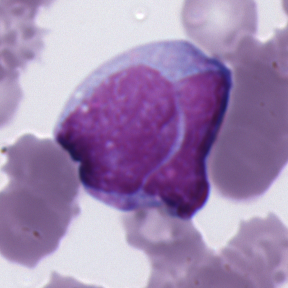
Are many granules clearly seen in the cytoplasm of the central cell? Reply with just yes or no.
No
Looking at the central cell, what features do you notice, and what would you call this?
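A pale curved cleft divides the nucleus into a larger left part and a smaller right part. The nucleus fills most of the cell, and its chromatin is finely textured without coarse dark clumps. Cytoplasm is widest along the top, above the nucleus. Answer: myeloblast.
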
